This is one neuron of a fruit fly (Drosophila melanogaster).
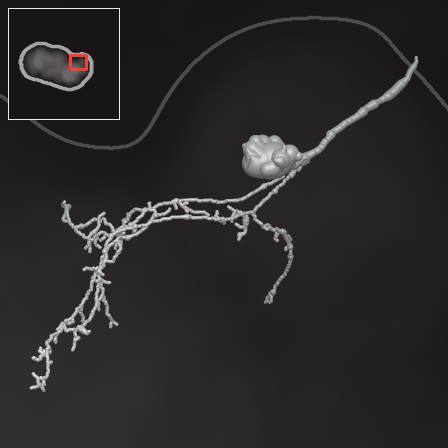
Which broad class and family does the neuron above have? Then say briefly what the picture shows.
Its broad class is motor neuron of the nerve cord. Its family is MNad. Dozens of branch ends can be seen. As drawn here it is about as wide as it is tall.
